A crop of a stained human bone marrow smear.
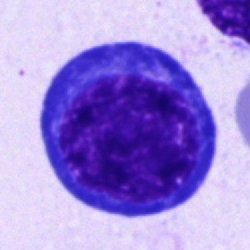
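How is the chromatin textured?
Coarse, with darker clumps scattered through it.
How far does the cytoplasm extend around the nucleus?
It forms a rim around the whole nucleus.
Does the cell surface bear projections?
None.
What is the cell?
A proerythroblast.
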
